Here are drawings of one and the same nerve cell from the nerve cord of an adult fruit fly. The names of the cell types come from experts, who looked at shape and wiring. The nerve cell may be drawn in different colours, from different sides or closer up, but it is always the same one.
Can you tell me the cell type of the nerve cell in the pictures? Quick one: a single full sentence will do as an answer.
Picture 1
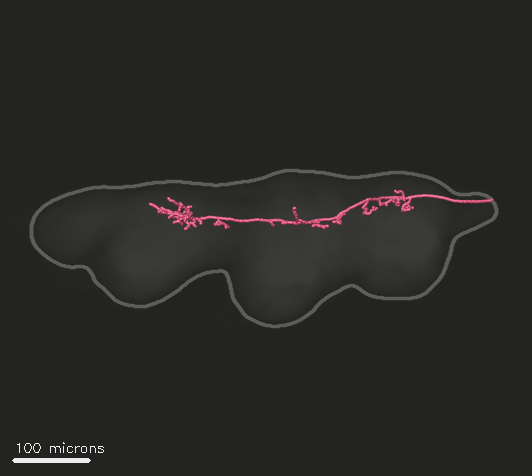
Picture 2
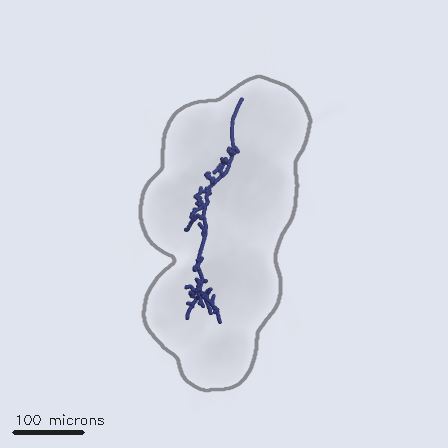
Belonging to the cell type DNa11 is this nerve cell.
